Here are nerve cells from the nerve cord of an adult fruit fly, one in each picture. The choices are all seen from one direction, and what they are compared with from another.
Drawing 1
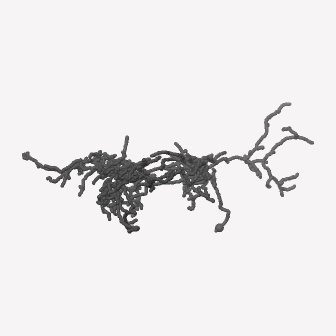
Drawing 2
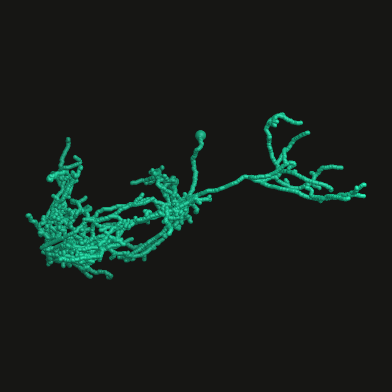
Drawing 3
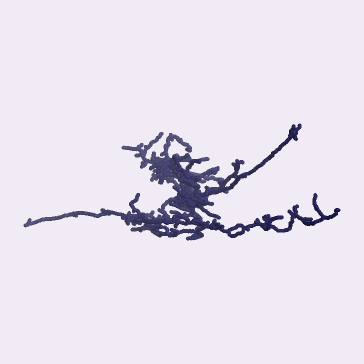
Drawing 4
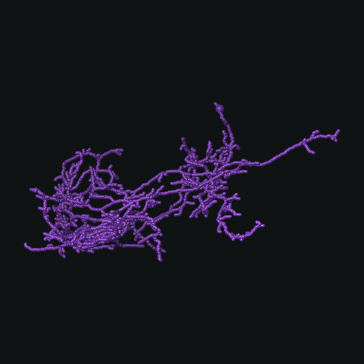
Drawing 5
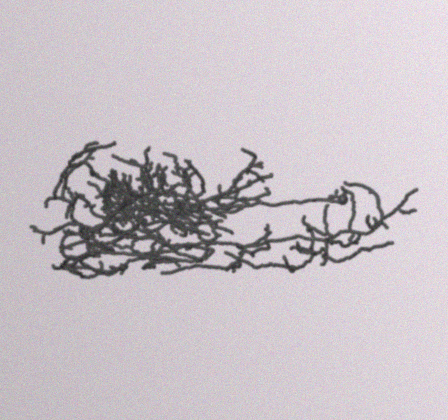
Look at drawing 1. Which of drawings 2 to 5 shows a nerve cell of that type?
Drawing 2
